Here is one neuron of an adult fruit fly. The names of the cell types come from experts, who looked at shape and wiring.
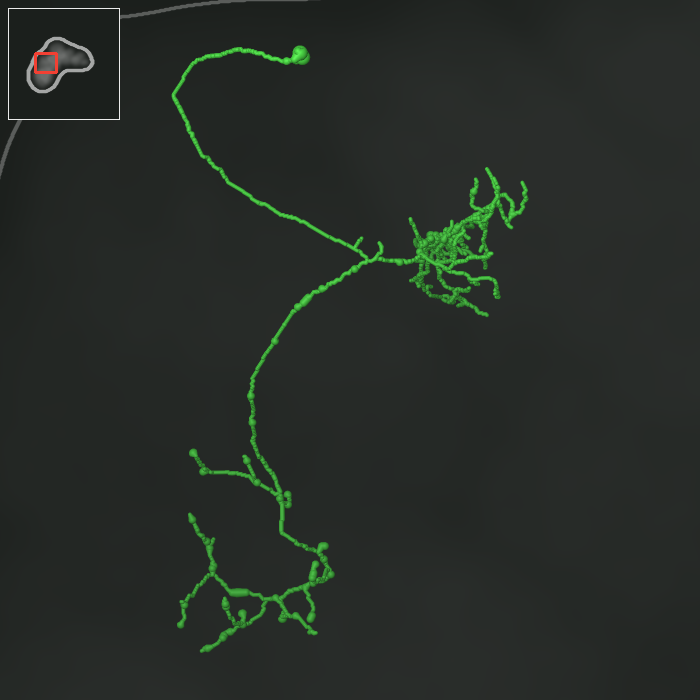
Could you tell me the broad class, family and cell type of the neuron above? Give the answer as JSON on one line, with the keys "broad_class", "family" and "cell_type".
{"broad_class": "central-brain intrinsic neuron", "family": "hemilineage MX7", "cell_type": "GNG430_a"}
